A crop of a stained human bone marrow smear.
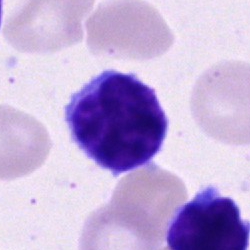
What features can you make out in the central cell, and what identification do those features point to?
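The chromatin here is dark purple and coarsely clumped into patches, and there are no distinct nucleoli in the nucleus. The cytoplasm has no granules, and a small pale-blue bulge juts out from the left edge. So, a lymphocyte.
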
